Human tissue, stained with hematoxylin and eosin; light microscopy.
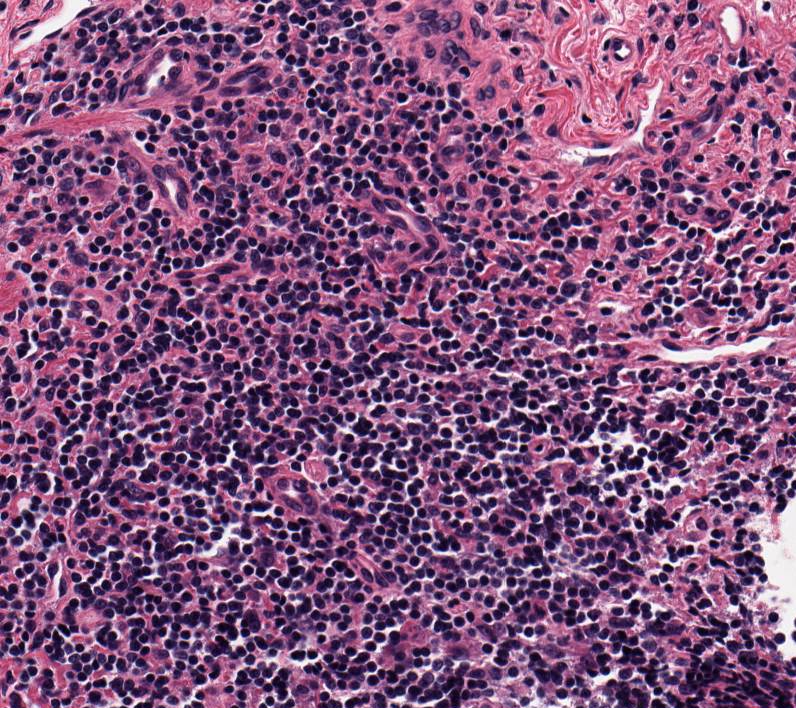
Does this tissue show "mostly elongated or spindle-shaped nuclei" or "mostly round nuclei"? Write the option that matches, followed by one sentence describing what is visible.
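Mostly round nuclei. The lymphocytes have small, round, darkly stained nuclei with scant cytoplasm.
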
